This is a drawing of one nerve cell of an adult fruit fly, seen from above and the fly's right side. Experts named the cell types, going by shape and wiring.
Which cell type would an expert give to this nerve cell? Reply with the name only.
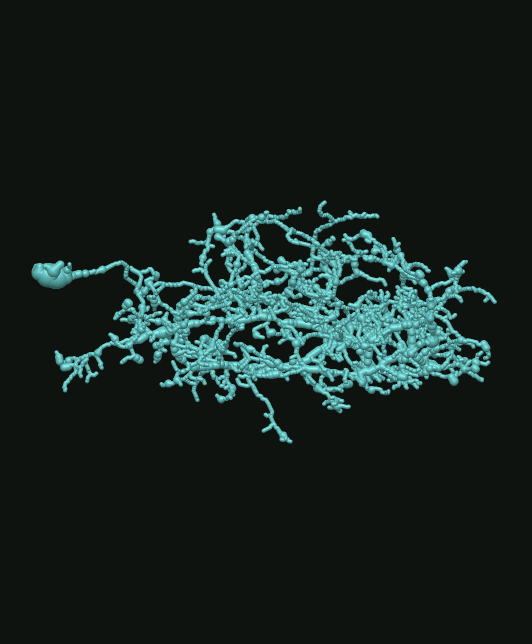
IN16B029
